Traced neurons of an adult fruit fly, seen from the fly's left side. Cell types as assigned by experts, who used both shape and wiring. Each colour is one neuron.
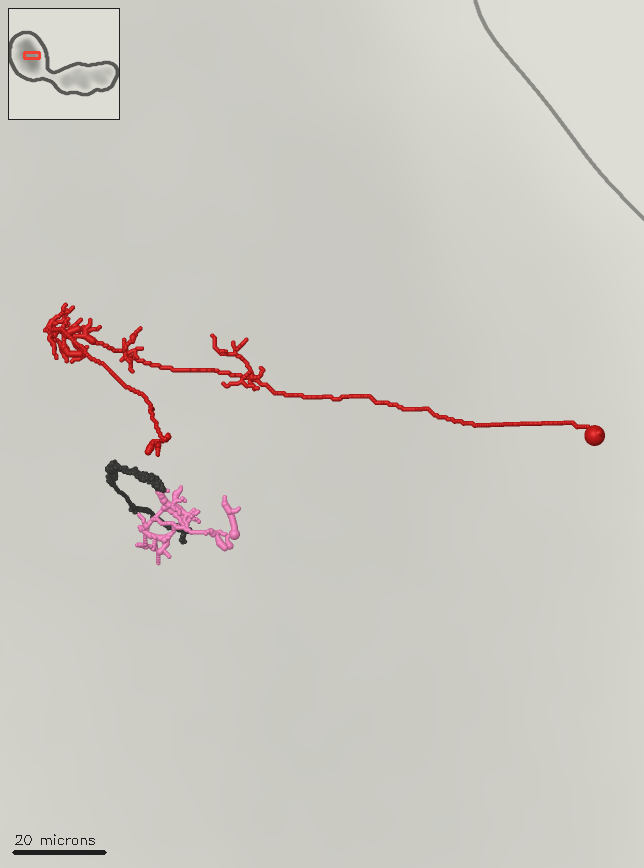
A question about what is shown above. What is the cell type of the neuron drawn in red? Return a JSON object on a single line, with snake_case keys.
{"cell_type": "C3"}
